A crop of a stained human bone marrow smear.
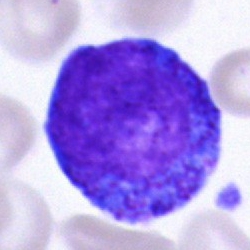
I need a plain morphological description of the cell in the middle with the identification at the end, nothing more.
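You'll notice the whole cell takes up the stain as an intense deep blue-purple. The coarse dark purple granules stand out best along its lower part. Where nucleus ends and cytoplasm begins can't be clearly traced, since the dark staining covers that border. Toward the middle there's a paler, mottled pinkish-purple area. That's a promyelocyte.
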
